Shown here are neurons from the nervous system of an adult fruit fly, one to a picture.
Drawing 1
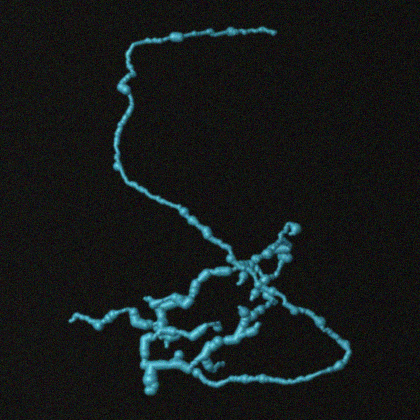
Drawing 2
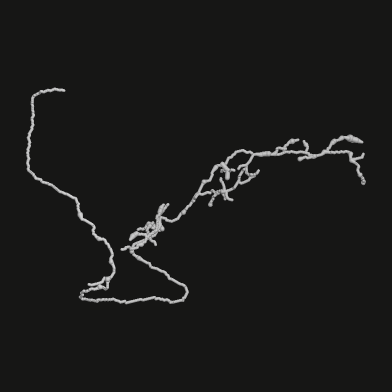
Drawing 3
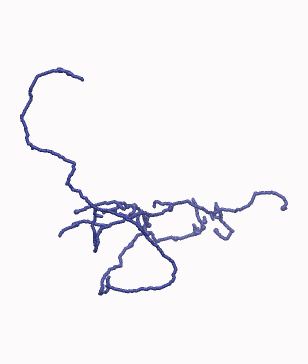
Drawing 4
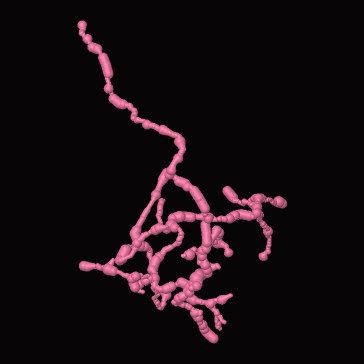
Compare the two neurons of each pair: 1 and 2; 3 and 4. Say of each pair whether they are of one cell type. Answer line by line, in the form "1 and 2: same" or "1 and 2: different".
1 and 2: different
3 and 4: different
